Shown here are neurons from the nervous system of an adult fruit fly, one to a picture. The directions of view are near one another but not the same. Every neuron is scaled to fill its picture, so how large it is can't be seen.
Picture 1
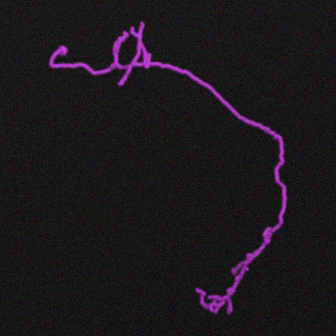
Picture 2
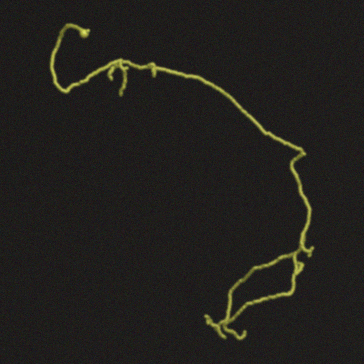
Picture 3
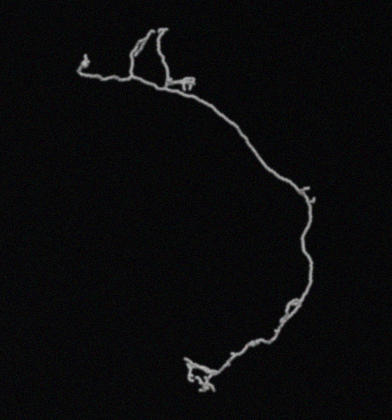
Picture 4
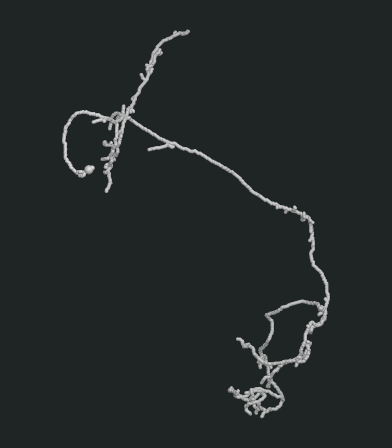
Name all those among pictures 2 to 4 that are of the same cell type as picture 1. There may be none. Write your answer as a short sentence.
Picture 2, picture 3 and picture 4 are of the same cell type.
